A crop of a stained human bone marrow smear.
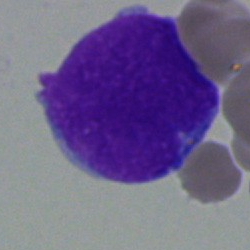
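Blast, in the middle of this stained human bone marrow smear: the nucleus seems to fill nearly the whole cell. The cytoplasm is only a thin blue rim, showing mainly along the lower edge. And at the upper left edge, a small blunt bulge sticks out.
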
